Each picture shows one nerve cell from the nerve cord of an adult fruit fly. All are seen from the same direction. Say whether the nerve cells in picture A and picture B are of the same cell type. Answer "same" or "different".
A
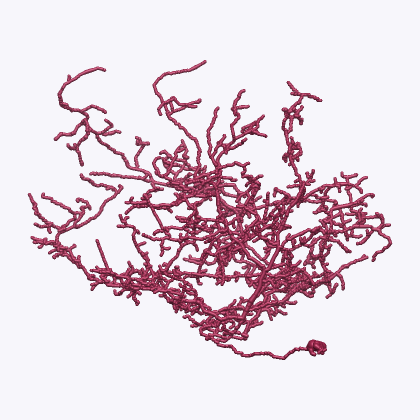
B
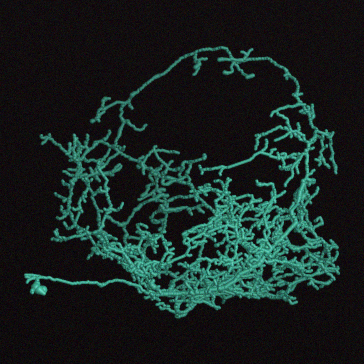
same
